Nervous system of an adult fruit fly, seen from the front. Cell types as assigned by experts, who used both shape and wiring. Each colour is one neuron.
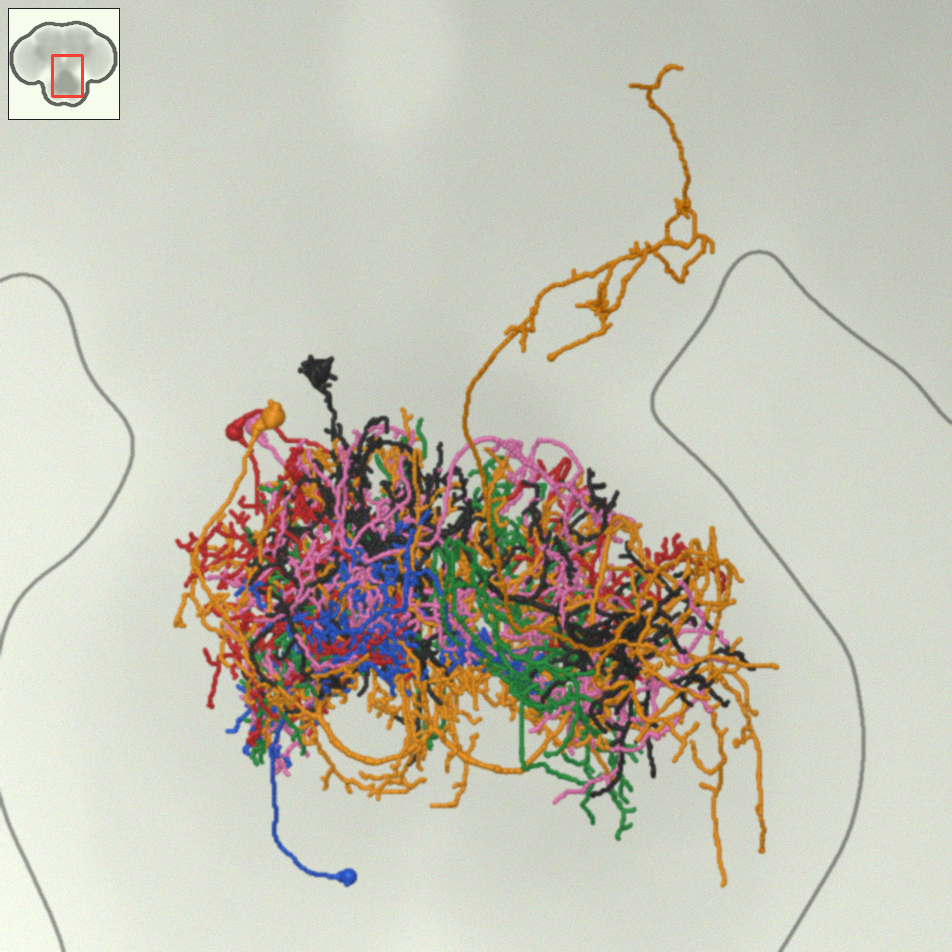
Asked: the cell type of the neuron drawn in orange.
AN18B002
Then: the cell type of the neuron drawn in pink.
INXXX031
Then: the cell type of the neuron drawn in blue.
IN07B034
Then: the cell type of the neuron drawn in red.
IN01A028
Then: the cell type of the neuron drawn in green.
IN06B020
